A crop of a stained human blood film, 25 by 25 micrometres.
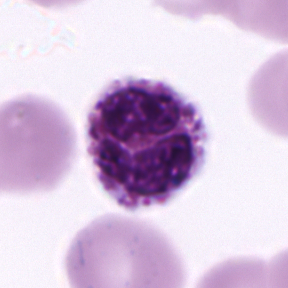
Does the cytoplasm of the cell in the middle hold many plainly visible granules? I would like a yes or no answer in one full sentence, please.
Yes, within its cytoplasm there are many visible granules.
